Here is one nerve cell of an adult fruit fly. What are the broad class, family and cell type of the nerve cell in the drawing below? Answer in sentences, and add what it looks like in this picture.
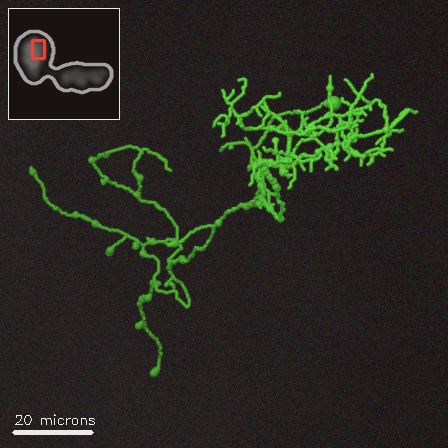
It is a visual projection neuron. Its family is hemilineage PSp3. The cell type is LoVP27. The cell body is at the upper right of the picture. By the scale bar it is about 100 microns wide in this view. Dozens of branch ends can be seen.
